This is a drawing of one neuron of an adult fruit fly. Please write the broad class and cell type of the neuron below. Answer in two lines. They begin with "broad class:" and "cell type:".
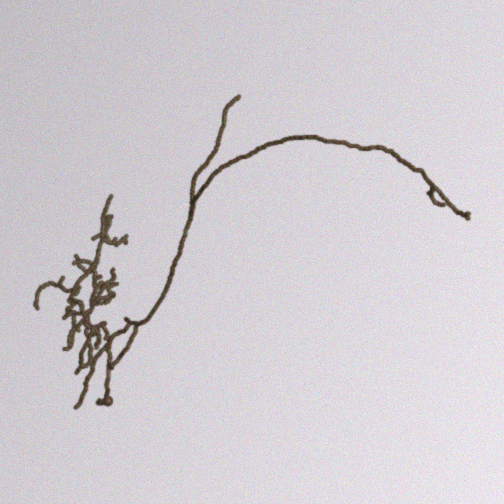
broad class: visual projection neuron
cell type: aMe5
